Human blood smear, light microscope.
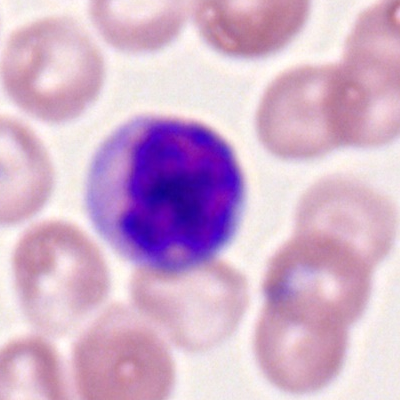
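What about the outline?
Round and smooth.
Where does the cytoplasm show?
As a pale blue rim, widest on the left side.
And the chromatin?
Dark purple, coarsely clumped.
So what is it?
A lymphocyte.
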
